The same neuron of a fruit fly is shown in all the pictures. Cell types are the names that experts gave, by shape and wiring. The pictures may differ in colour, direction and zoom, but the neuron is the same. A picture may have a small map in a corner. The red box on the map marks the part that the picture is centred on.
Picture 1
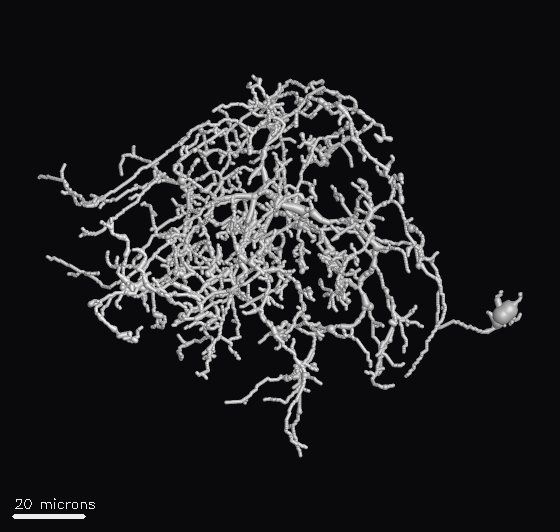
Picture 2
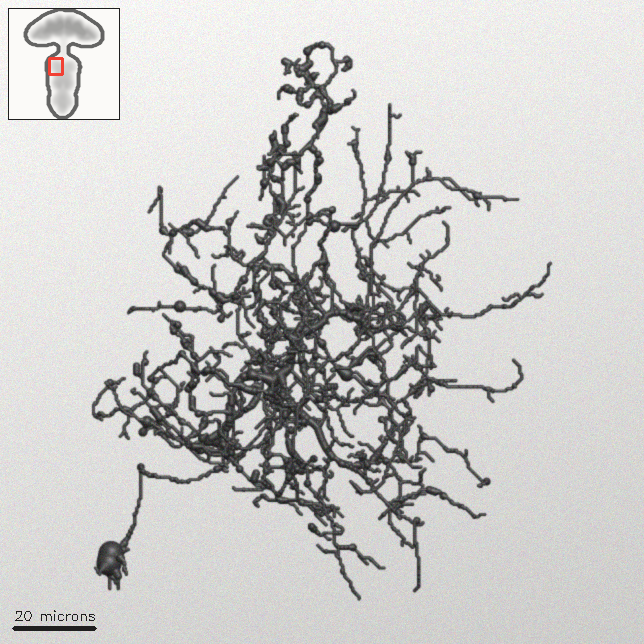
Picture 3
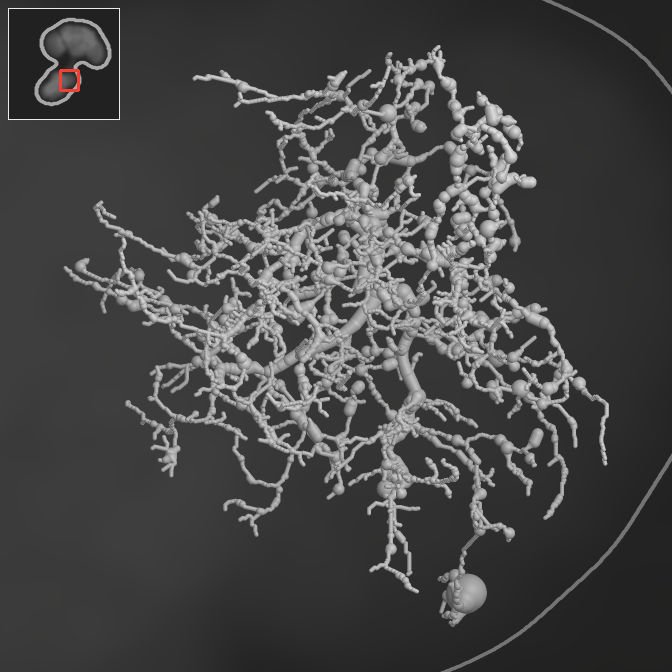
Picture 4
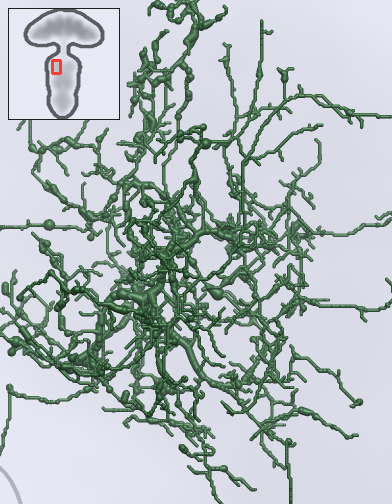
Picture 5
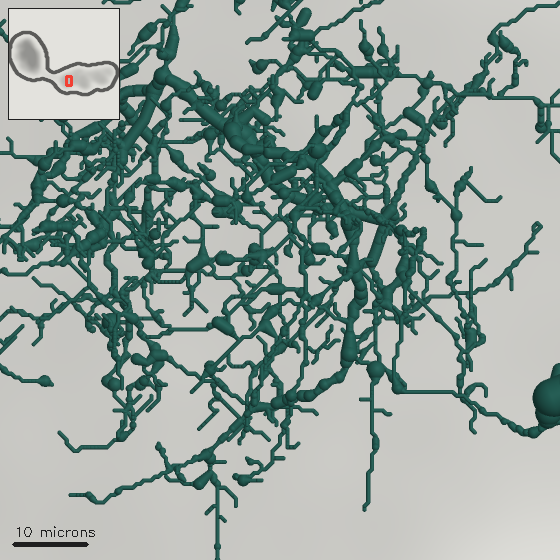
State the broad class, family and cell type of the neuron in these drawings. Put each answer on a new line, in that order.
nerve-cord intrinsic neuron
hemilineage 21A
IN21A017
